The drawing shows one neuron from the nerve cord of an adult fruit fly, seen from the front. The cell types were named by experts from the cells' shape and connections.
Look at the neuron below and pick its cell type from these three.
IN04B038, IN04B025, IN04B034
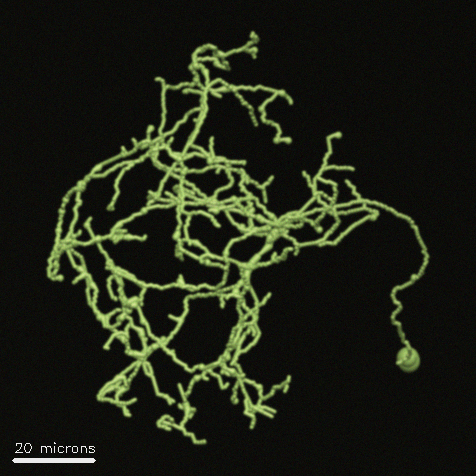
IN04B025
